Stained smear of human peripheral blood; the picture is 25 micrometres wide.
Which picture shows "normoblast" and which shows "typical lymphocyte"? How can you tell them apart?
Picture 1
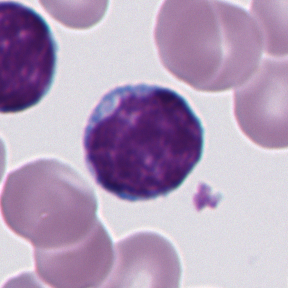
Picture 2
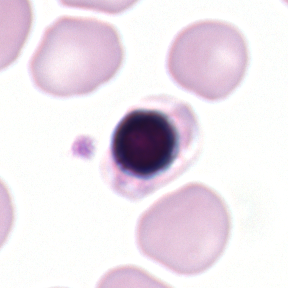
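In picture 1 you are looking at a typical lymphocyte, and in picture 2 at a normoblast. Start with the cytoplasm: in picture 1 it is pale blue and forms only a thin rim around the nucleus, while in picture 2 it is pale pinkish-grey.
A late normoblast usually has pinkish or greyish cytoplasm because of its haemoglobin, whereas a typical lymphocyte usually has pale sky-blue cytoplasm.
Now look at the chromatin: in picture 1 it is dense and coarsely clumped, but in picture 2 it is dense and almost uniformly dark purple-black.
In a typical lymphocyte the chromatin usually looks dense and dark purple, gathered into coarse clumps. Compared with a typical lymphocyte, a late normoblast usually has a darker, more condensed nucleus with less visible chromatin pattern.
The outlines differ as well: the lymphocyte's is round and smooth, while the normoblast's is irregular rather than smoothly round. In picture 1 the nucleus is round, without indentation or lobes, and in picture 2 no nucleoli can be seen in the nucleus. Neither cell shows any granules in its cytoplasm. The lymphocyte is about 10 micrometres across, and its nucleus, also about 10 micrometres across, fills about 80% of the cell's area.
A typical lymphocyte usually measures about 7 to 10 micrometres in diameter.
Finally, notice the small purple platelet lying just to the left of the normoblast without touching it.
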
